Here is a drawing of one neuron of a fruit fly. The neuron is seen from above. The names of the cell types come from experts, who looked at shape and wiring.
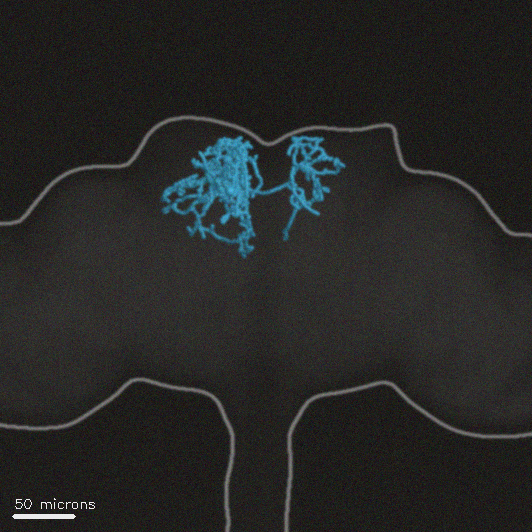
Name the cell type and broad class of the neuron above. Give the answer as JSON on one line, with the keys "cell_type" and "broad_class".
{"cell_type": "CRE005", "broad_class": "central-brain intrinsic neuron"}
